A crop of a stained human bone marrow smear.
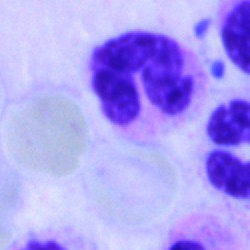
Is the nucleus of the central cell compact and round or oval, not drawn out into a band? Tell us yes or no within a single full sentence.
No, the nucleus is not a compact round or oval mass but a curved band without separate lobes.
